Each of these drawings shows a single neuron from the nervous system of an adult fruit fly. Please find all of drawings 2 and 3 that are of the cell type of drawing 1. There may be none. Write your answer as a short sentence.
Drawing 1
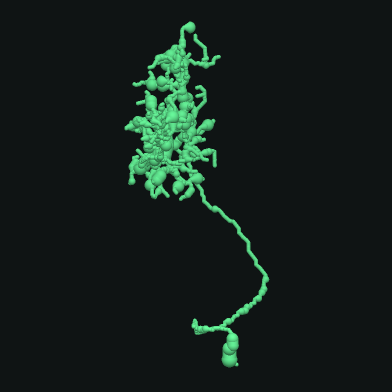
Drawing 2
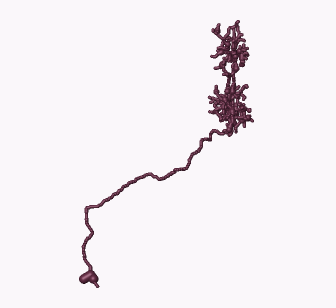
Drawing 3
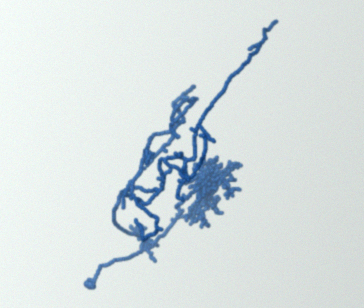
Drawing 2 is of the same cell type.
